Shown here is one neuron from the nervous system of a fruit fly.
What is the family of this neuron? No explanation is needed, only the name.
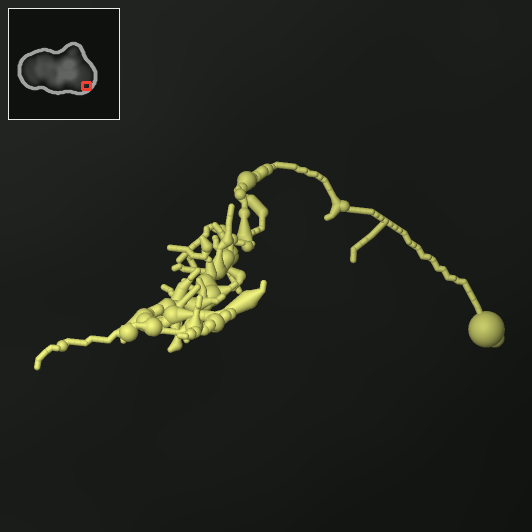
Dm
